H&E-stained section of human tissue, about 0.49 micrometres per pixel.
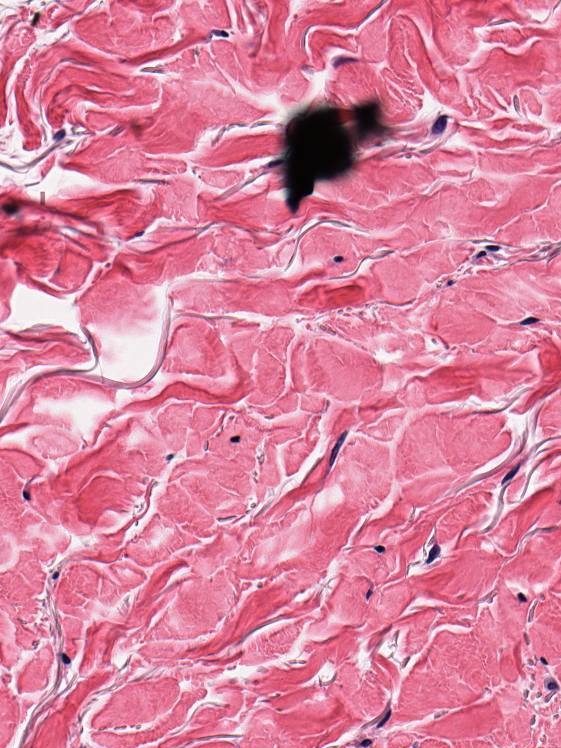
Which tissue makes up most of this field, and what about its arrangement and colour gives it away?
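Name: dermis. Point one: the field is packed with pink fibre bundles cut in many different directions.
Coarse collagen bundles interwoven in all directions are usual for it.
Point two: nuclei are sparse; the few are small, dark, mostly elongated, between bundles.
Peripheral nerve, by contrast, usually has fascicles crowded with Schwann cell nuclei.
Point three: no epithelium, glands or fat cells.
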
